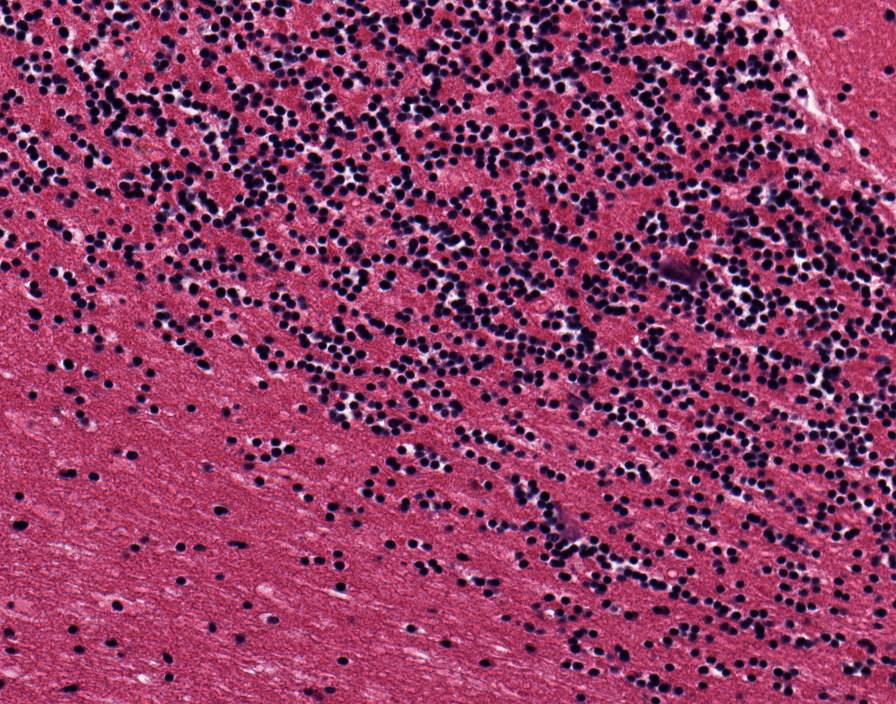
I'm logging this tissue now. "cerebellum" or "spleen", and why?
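This is cerebellum. See how the densely packed nuclei form a broad zone across the upper and right part of the field, its lower edge running diagonally down toward the lower right, like a band rather than a rounded nodule.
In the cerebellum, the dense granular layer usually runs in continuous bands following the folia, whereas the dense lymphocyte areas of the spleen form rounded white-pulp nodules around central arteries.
Its nuclei are small, round, uniform and dark, with very little visible cytoplasm. The lower left is finely fibrillar pink tissue with sparse small dark nuclei.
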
